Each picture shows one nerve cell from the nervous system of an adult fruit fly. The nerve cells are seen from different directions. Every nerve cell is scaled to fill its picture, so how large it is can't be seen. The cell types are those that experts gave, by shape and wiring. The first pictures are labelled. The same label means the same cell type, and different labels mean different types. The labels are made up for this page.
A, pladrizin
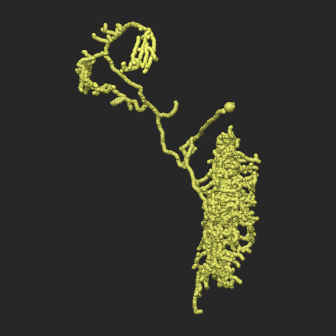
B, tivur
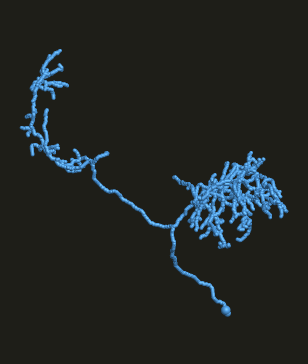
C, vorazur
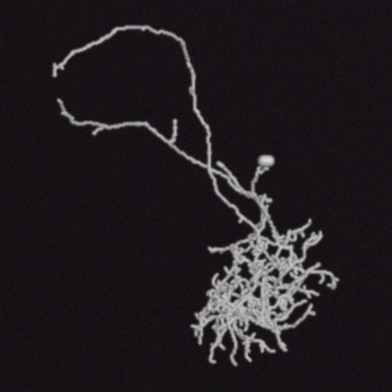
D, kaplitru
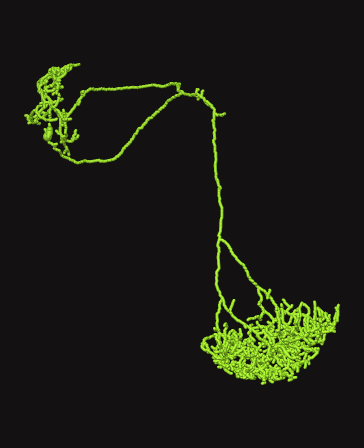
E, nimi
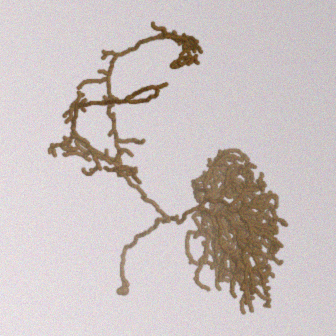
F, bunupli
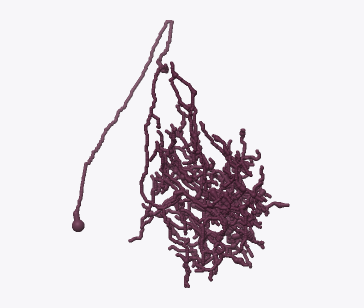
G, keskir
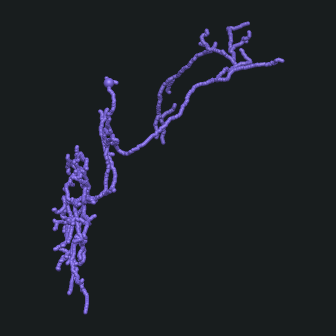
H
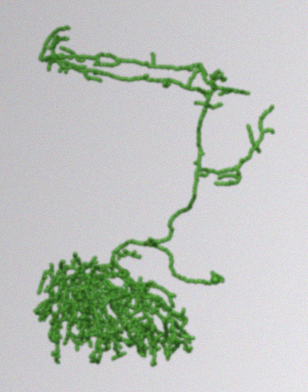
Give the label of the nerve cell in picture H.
pladrizin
